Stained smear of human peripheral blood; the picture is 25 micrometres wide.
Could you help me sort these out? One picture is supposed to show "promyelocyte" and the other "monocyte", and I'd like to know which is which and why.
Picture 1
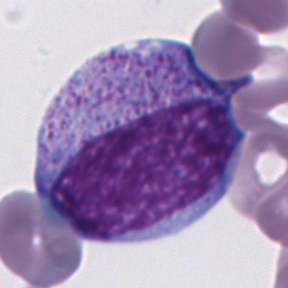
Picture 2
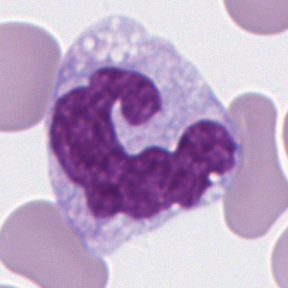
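That's a promyelocyte in picture 1, and picture 2 is a monocyte. In the promyelocyte the nucleus sits in the lower right part, and the cytoplasm takes up about half the cell, holding many fine reddish-purple granules. Red cells touch it at the upper right and lower left edges. The monocyte has an irregular, somewhat angular outline rather than a smoothly round one, and the upper end of its nucleus curls back on itself into a hook. It measures about 19 micrometres across.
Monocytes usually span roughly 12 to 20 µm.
No nucleolus shows in its nucleus.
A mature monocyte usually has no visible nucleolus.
Its cytoplasm is pale grey-blue with only a faint dusty texture and no coarse coloured granules, and small clear vacuoles lie at the top of the cell.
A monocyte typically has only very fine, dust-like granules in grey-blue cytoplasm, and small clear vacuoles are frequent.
In the granules the two part ways: many fine reddish-purple ones in the promyelocyte, just a faint dust in the monocyte.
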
